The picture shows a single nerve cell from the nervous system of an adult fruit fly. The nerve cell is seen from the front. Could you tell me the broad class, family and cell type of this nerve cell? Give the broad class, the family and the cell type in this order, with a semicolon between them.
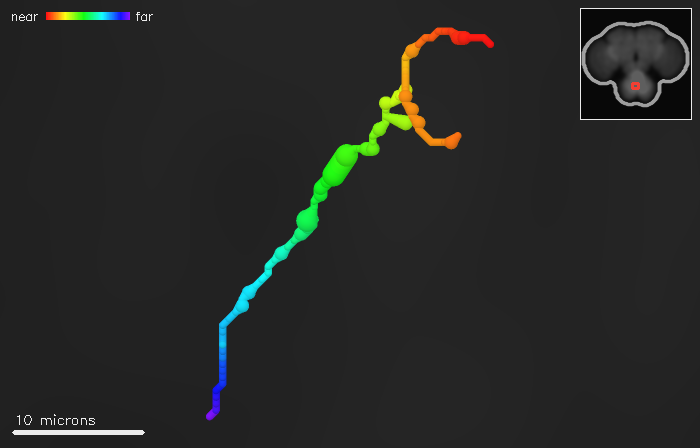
sensory neuron entering the nerve cord; class mechanosensory tactile; SNta27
